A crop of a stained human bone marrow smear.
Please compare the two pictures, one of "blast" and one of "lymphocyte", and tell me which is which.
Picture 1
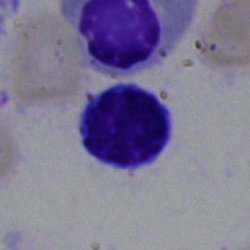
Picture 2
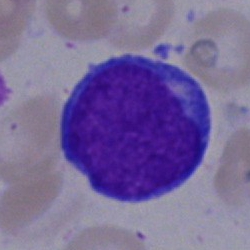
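Picture 1 shows a lymphocyte, and picture 2 shows a blast. The chromatin differs most clearly: in the lymphocyte it stains dark purple and looks dense, whereas in the blast it is finely granular and spread evenly through the nucleus.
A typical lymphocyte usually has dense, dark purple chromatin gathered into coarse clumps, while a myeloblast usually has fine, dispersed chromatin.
Both cells have little cytoplasm: in the lymphocyte it shows at most as a thin deep-blue rim at the edge, and in the blast it forms a thin deep-blue rim around the nucleus.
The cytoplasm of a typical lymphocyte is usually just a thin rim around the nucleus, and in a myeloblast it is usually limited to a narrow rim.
In the blast, a pale crescent lies in the cytoplasm at the upper right of the nucleus. The lymphocyte is nearly round in outline, and its nucleus fills almost the whole cell; the blast has a round, smooth outline. No granules are visible in either cell, and no vacuoles are seen in the lymphocyte.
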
